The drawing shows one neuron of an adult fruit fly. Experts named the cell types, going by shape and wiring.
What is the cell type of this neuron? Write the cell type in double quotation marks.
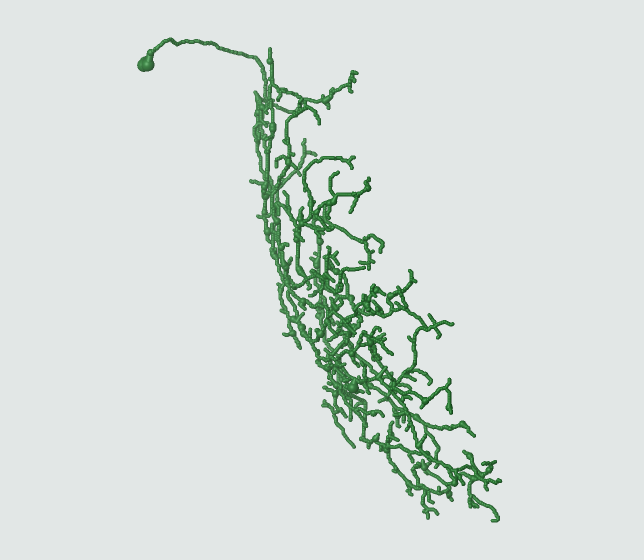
"Cm19"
